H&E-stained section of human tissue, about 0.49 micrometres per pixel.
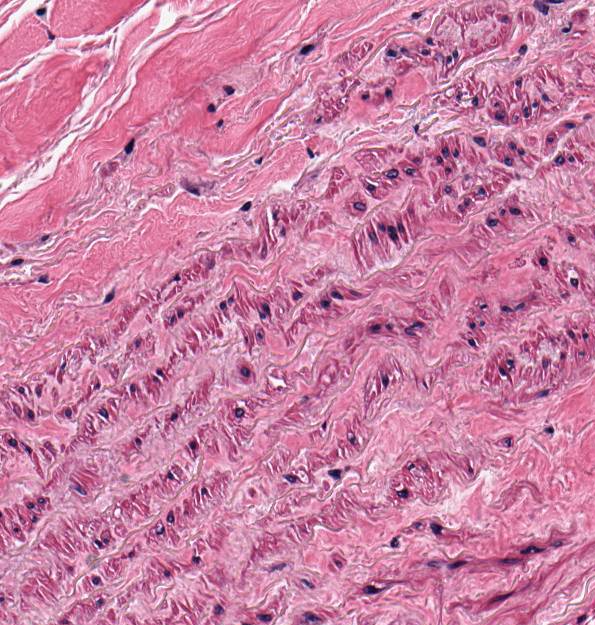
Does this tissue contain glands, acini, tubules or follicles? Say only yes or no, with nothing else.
No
